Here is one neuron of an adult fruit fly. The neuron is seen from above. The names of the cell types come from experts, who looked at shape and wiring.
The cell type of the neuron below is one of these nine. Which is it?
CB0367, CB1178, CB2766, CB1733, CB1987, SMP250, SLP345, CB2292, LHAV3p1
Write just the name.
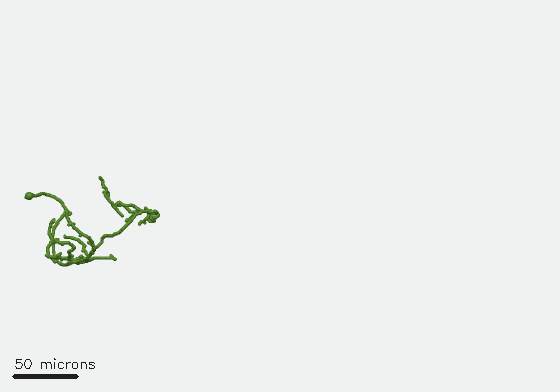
CB2292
